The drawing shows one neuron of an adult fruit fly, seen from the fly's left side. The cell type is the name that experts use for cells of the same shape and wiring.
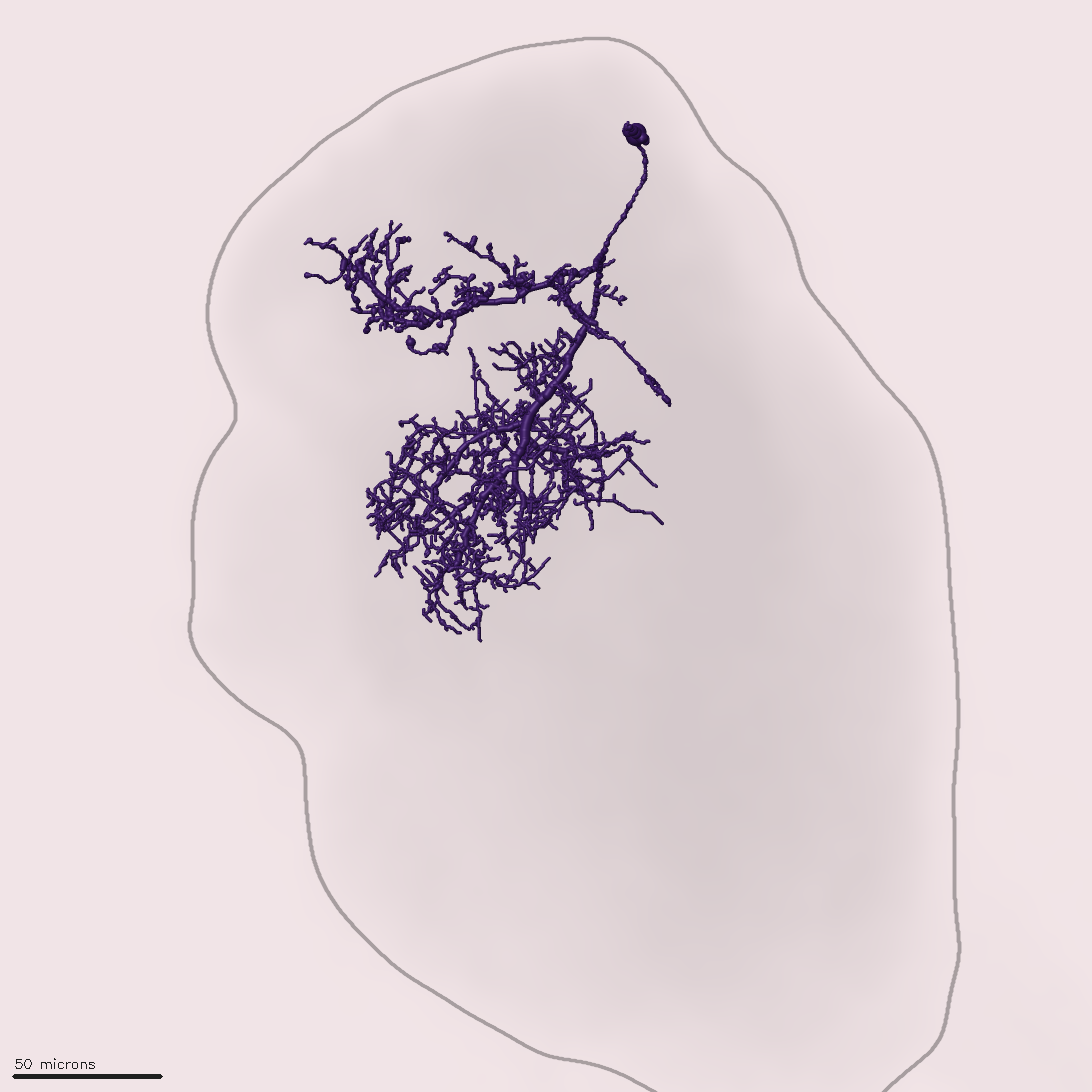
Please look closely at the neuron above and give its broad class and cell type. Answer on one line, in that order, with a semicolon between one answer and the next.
central-brain intrinsic neuron; AVLP590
